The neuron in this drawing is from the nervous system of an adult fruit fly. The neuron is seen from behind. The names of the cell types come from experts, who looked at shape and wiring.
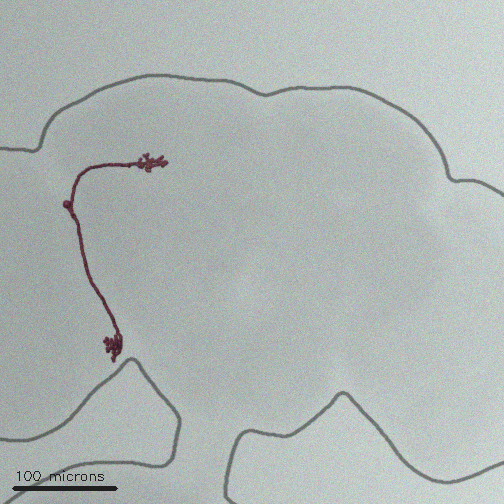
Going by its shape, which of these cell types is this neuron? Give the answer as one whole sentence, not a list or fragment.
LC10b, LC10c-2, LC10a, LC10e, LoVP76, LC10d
The neuron has LC10c-2 as its cell type.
